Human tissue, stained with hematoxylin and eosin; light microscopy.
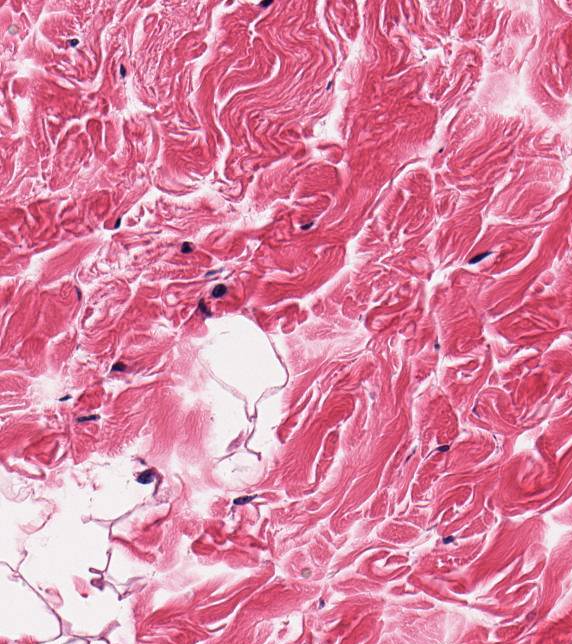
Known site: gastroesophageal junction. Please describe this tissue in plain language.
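Almost everything here is thick, wavy collagen, the bundles heading in many different directions. They stain a strong pink. Nuclei are few, each lying on its own between bundles. Most seem small, dark and elongated, like those of fibroblasts.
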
